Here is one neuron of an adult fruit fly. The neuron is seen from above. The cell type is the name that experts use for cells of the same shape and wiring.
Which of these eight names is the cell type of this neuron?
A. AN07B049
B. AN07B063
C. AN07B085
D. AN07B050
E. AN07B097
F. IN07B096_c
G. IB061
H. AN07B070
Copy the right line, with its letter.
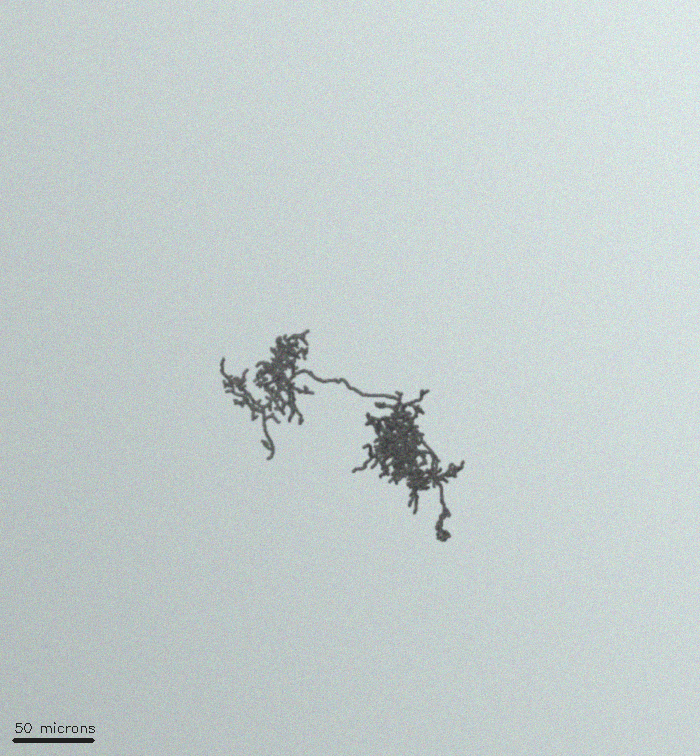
G. IB061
